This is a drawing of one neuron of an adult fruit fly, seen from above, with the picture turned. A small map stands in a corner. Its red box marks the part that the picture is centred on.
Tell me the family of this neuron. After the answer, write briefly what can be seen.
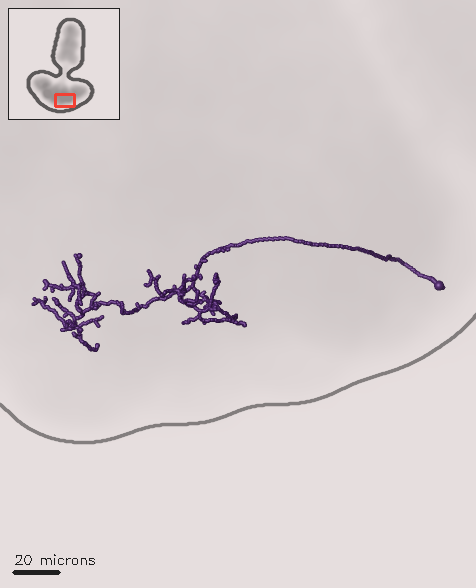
Its family is hemilineage SIPa1_ventral. Its broad class is central-brain intrinsic neuron. It lies in the brain. Its cell body lies on the right of the picture. From left to right in the picture it spans about 190 microns.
